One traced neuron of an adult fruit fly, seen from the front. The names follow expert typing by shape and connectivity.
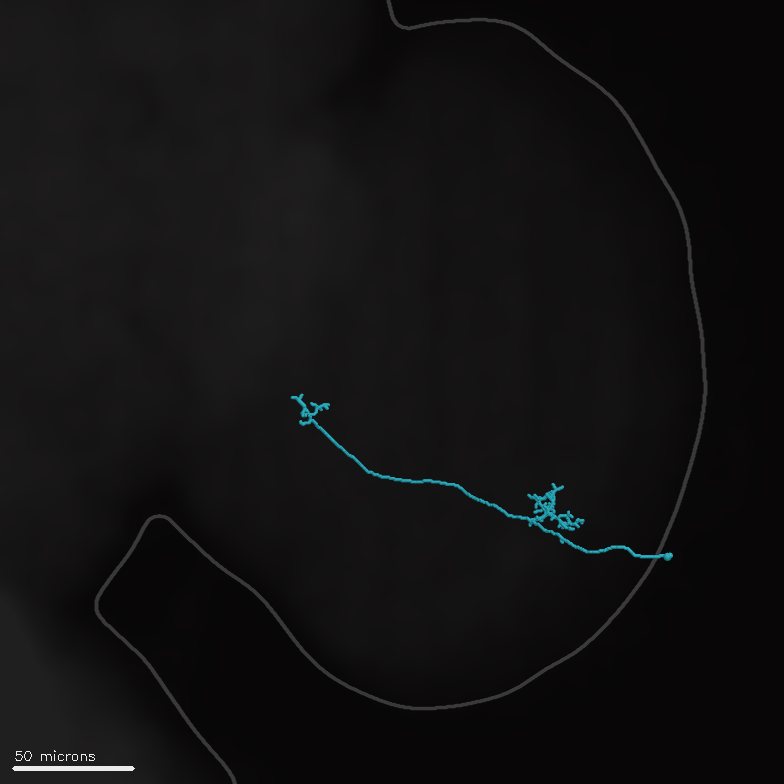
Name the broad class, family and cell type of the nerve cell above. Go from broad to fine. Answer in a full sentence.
An optic-lobe intrinsic neuron of the Tm family, type Tm29.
